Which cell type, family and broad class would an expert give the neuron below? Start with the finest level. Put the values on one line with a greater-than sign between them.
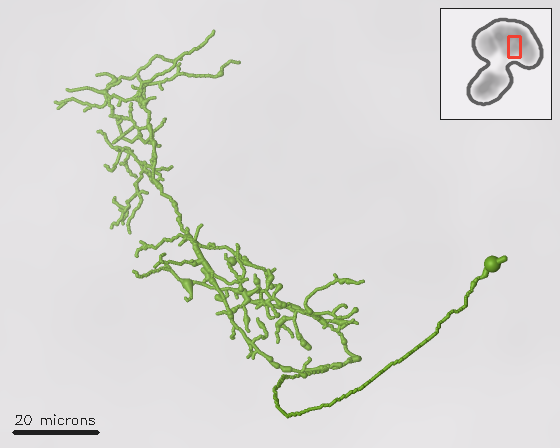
AMMC025 > hemilineage MD3 > central-brain intrinsic neuron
